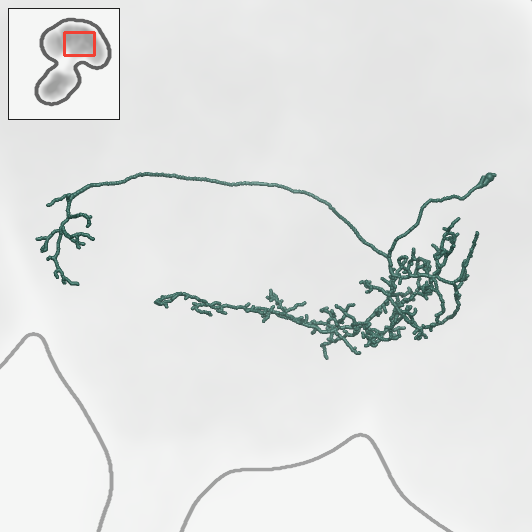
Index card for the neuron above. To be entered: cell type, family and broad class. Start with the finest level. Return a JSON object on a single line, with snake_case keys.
{"cell_type": "CB2153", "family": "hemilineage ALl1_ventral", "broad_class": "central-brain intrinsic neuron"}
